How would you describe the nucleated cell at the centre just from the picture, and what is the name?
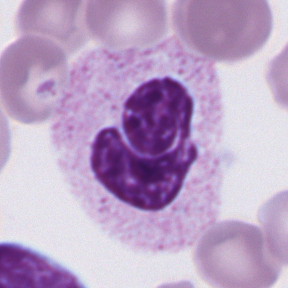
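Let's start with the outline: a smooth oval, a little taller than it is wide. Now look at the nucleus, where the chromatin is dark purple and coarsely clumped. All the way round it runs a broad rim of pale pink cytoplasm, and you won't see any vacuoles in it. This is a segmented neutrophil.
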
